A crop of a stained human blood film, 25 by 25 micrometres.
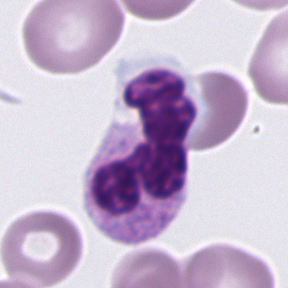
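Segmented neutrophil in the middle of the field, its nucleus divided into at least three lobes joined together. Pale pinkish-lilac cytoplasm carries fine, dust-like pinkish-purple granules, seen most plainly in the lower part of the cell.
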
